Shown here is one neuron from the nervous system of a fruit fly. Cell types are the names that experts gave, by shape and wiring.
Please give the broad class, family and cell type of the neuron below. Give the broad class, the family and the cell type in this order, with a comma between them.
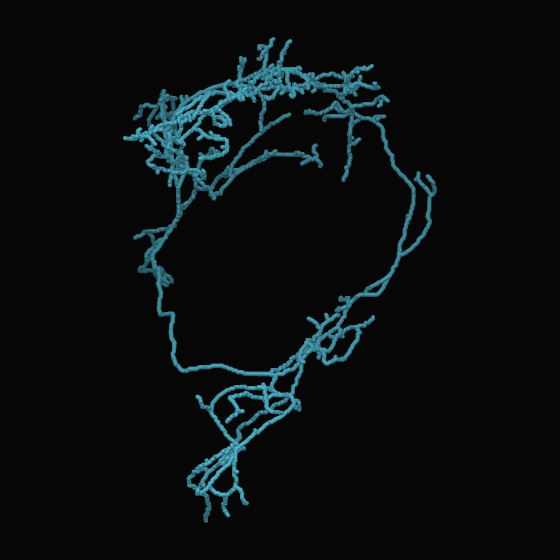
central-brain intrinsic neuron, hemilineage AOTUv3_dorsal, SMP015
